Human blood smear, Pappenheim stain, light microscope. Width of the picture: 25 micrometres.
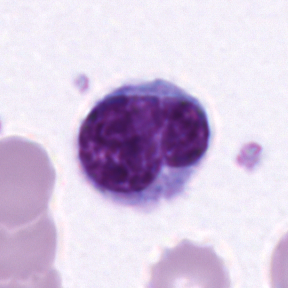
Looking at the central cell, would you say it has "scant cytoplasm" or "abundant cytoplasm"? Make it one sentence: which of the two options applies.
Most of this cell is taken up by its nucleus.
